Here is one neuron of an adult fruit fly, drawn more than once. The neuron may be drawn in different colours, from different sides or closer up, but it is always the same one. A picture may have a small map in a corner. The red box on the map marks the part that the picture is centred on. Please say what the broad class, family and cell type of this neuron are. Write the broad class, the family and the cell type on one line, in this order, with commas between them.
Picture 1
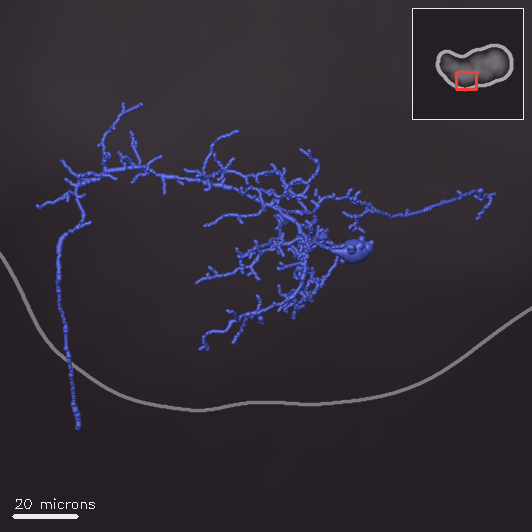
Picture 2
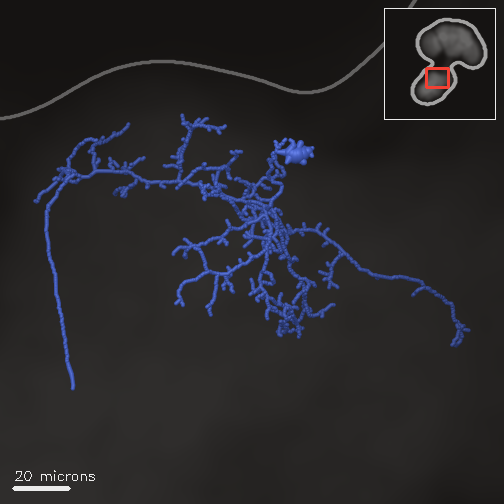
motor neuron of the nerve cord, hemilineage 24B.25B, Fe reductor MN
